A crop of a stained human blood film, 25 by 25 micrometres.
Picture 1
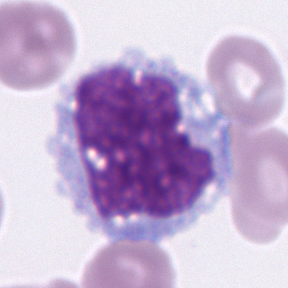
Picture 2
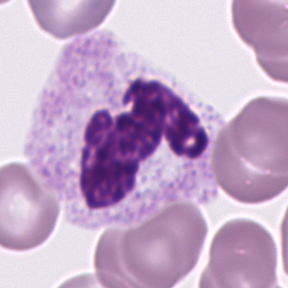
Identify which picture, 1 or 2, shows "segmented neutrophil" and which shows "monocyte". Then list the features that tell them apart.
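Identification: picture 1 is the monocyte, picture 2 the segmented neutrophil. Size: the monocyte is about 16 micrometres across, with a nucleus of about 14 by 12 micrometres filling about 60% of the cell's area.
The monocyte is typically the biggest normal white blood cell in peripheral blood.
Nucleus shape: in picture 2 the nucleus is split into lobes that are joined to one another.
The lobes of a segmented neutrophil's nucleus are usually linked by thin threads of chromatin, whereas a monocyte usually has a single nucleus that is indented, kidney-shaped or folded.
Chromatin: coarse and mottled rather than smooth in picture 1; dark purple and coarsely clumped, with no nucleoli visible, in picture 2. Cytoplasm colour: pale blue in picture 1, pale pinkish-lilac in picture 2.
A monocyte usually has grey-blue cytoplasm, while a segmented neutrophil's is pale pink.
Granules: none distinct in picture 1, whereas many small violet-pink granules are spread through the cytoplasm in picture 2.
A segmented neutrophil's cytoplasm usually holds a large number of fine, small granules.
Cytoplasmic rim: in picture 1 it runs all the way round the nucleus. Outline: the monocyte's edge is irregular with many small bumps, and the neutrophil's is irregular and somewhat angular. Surroundings: red cells lie against the monocyte on its right side.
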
